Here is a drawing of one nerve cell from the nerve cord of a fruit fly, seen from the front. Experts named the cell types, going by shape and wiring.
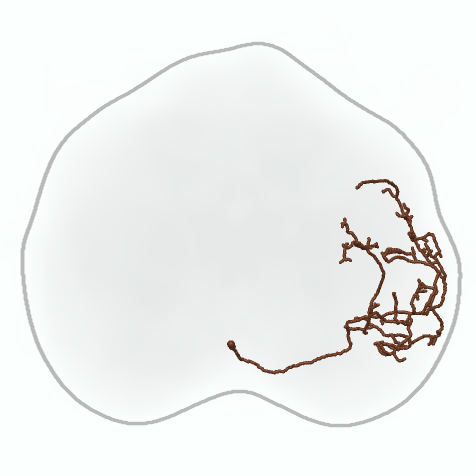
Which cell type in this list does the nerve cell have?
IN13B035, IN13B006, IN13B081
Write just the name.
IN13B081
